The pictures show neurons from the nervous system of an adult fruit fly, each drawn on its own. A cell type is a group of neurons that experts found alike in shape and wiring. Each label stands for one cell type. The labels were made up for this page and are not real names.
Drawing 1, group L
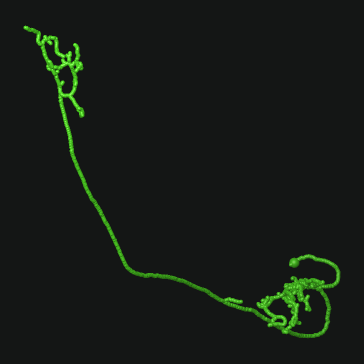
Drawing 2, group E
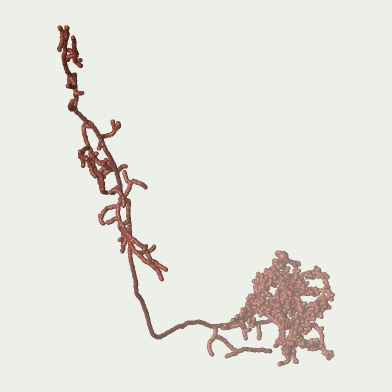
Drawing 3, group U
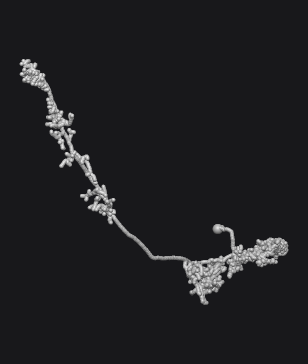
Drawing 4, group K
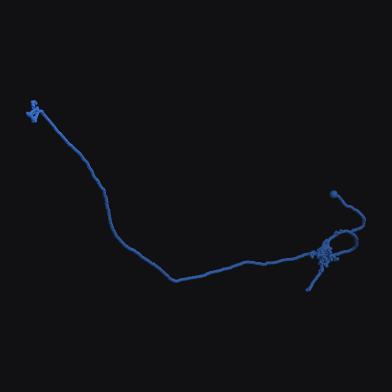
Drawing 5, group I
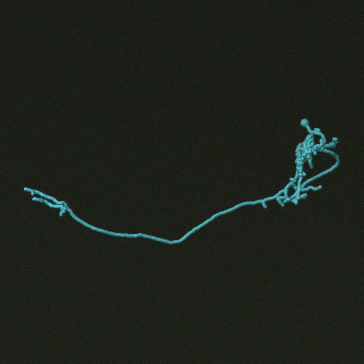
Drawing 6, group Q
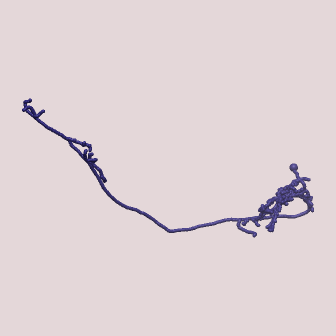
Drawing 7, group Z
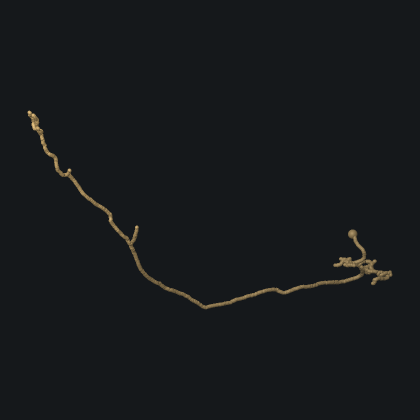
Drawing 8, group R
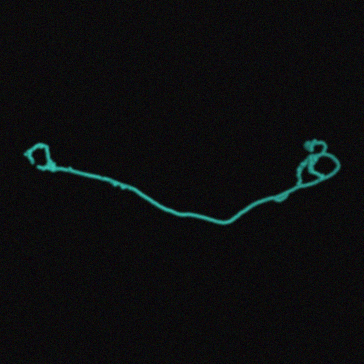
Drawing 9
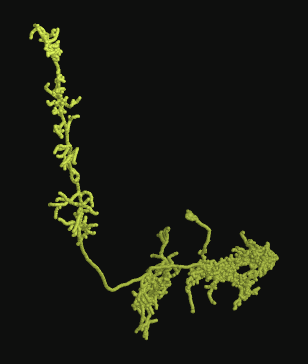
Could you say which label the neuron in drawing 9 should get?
group U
